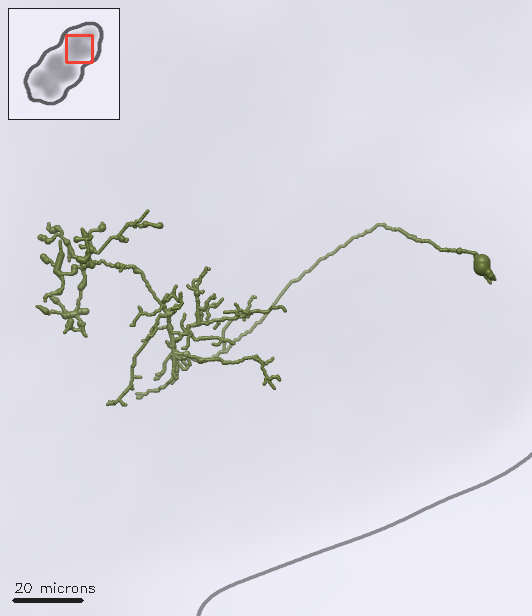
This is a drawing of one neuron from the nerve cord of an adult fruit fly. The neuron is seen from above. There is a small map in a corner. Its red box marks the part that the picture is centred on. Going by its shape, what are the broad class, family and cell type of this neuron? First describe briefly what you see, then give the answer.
From left to right in the picture it spans about 140 microns. Dozens of branch ends can be seen. It is a nerve-cord intrinsic neuron. Its family is hemilineage 06A. The cell type is IN06A119.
